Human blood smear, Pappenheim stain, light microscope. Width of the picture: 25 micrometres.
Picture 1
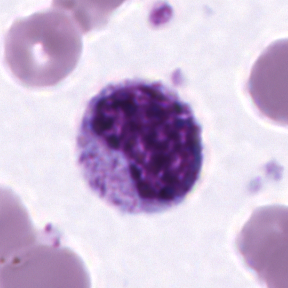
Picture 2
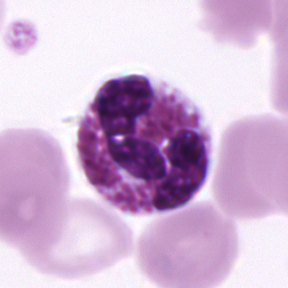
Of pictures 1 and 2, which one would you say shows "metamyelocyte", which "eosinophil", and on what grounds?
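Picture 1 shows the metamyelocyte and picture 2 the eosinophil. Both cells are about 12 micrometres across and round in outline, the eosinophil's outline being smooth as well.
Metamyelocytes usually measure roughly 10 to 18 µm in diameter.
In both, the chromatin is dark purple and clumped, coarsely in the metamyelocyte and densely in the eosinophil, and neither nucleus shows nucleoli.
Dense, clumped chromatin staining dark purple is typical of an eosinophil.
The nuclei differ: the eosinophil's is split into three lobes, while the metamyelocyte's fills about 70% of the cell's area. The metamyelocyte's cytoplasm shows mainly as a crescent at the lower left; it is pale lilac rather than blue, with fine purple granules scattered through it.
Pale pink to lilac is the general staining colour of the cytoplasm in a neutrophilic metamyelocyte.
The eosinophil's cytoplasm, by contrast, is packed with coarse, rounded granules that are reddish-pink.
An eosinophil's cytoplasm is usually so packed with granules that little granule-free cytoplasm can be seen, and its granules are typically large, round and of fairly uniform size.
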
